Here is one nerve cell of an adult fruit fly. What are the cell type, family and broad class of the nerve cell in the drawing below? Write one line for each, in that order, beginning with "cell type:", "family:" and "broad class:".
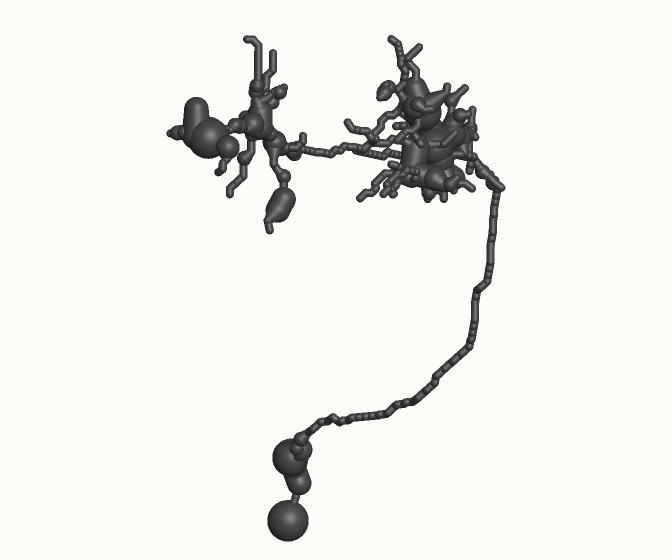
cell type: Mi4
family: Mi
broad class: optic-lobe intrinsic neuron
